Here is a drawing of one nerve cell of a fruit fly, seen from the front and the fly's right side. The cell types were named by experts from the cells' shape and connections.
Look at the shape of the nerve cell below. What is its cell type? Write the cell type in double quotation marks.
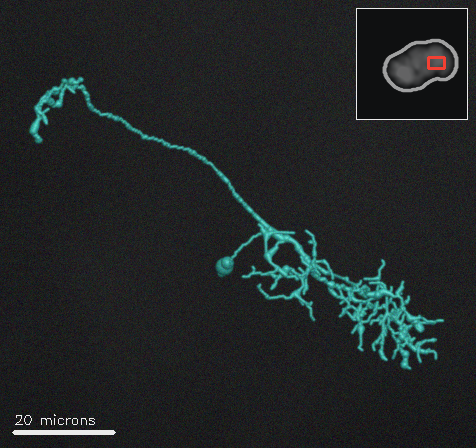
"LLPC1"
